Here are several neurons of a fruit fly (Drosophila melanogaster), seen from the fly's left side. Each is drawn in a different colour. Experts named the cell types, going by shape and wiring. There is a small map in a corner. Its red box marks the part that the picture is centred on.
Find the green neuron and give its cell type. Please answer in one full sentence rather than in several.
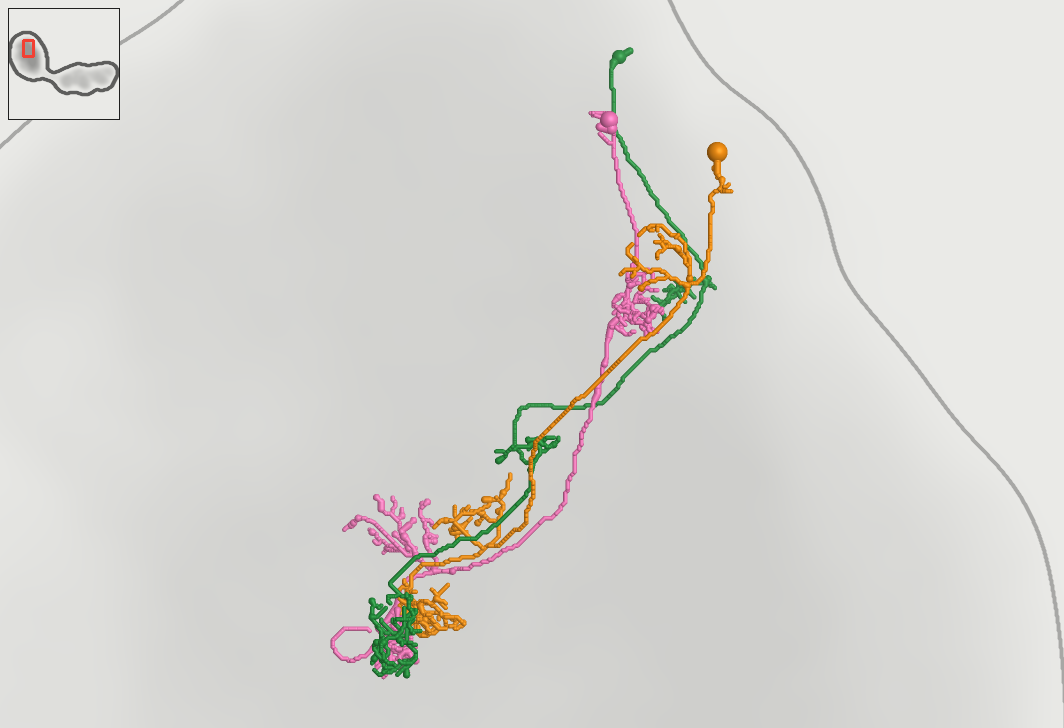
This neuron is a cell of type PFNp_c.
